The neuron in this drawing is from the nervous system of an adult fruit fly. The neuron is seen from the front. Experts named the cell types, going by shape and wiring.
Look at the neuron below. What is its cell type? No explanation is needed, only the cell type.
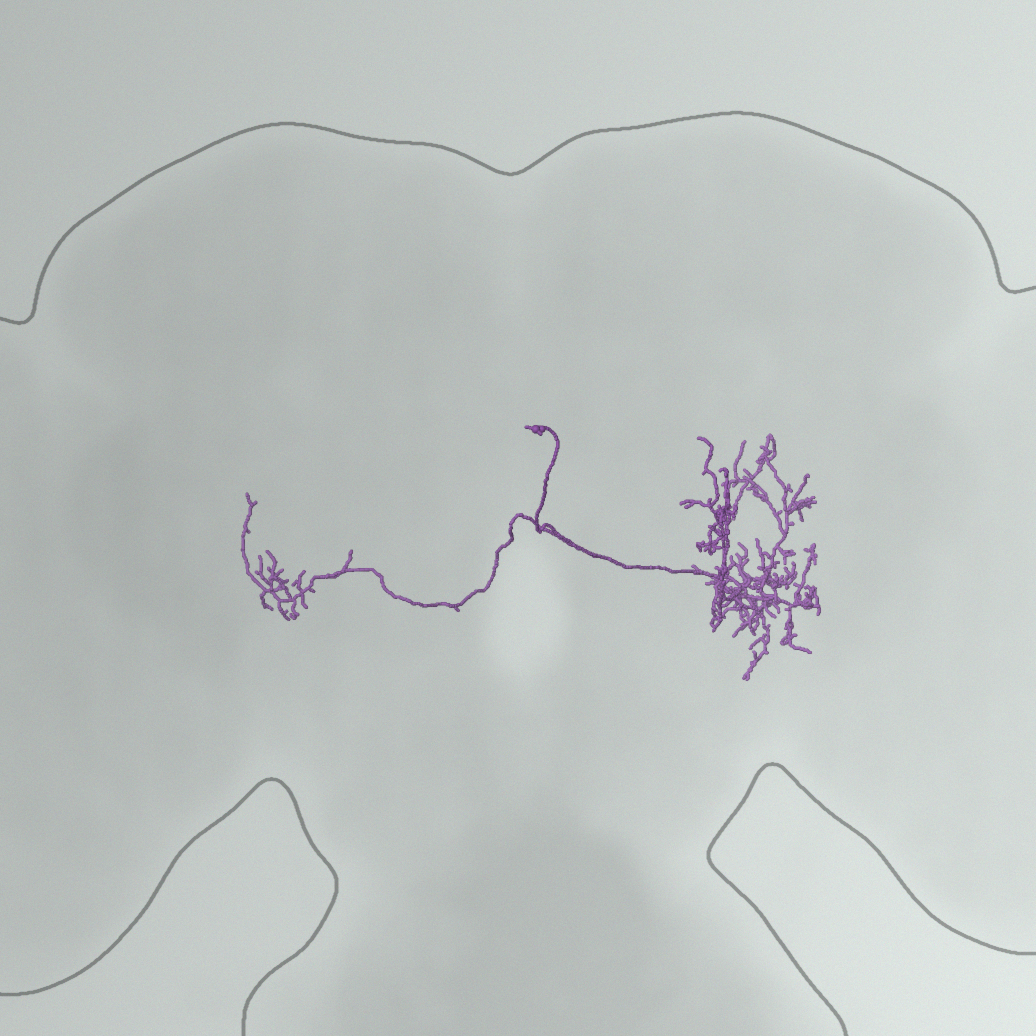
WED077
